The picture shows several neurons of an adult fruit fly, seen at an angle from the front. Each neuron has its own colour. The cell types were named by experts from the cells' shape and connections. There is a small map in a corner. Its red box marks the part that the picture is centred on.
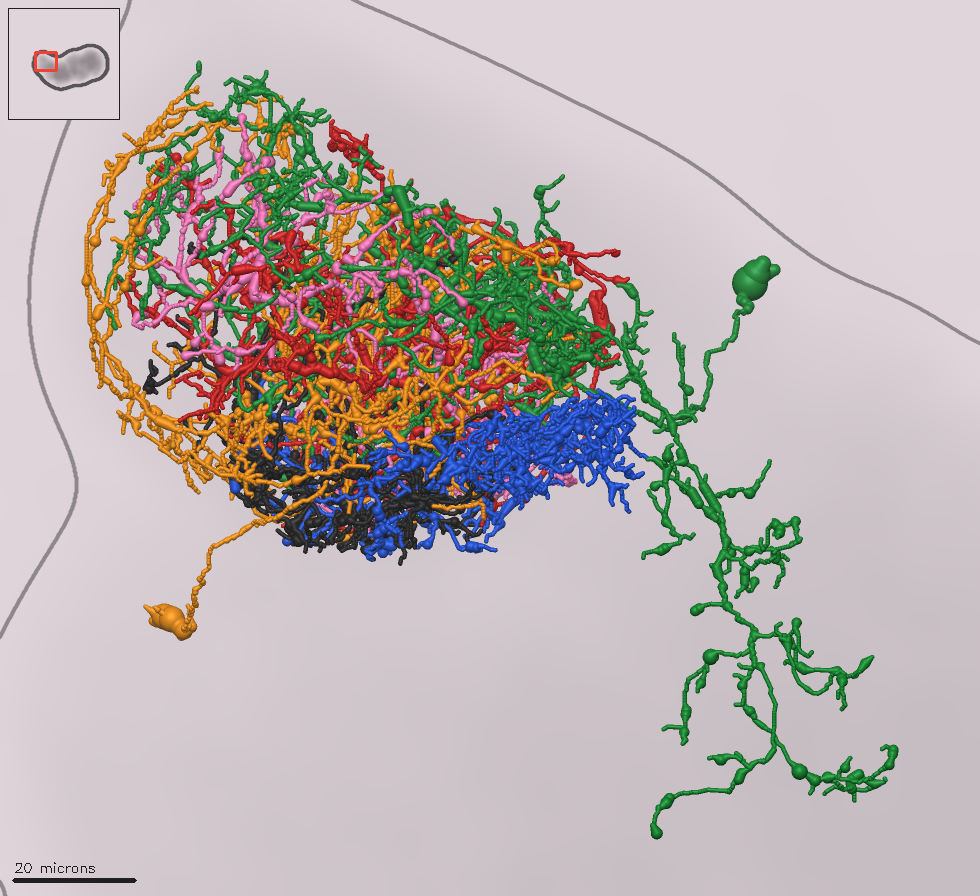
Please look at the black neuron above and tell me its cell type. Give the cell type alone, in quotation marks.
"INXXX381"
